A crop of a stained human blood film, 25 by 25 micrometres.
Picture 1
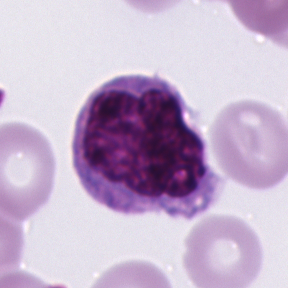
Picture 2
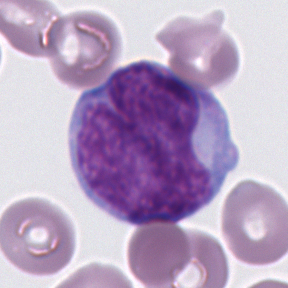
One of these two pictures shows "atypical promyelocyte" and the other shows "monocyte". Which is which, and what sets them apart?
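You've got the monocyte in picture 1 and the atypical promyelocyte in picture 2. The handiest thing to compare is how much of the cell the nucleus takes up: about 60% of the area in picture 1, about 80% in picture 2.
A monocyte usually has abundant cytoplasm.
The nucleus in picture 1 is folded and lobulated with a notch in its upper edge, and its dark purple, clumped chromatin has paler strands running through it, but no distinct nucleoli.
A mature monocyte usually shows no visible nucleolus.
Neither cell has granules you can pick out: no coarse coloured ones in picture 1, no distinct ones in picture 2, and picture 1 shows no clear vacuoles either.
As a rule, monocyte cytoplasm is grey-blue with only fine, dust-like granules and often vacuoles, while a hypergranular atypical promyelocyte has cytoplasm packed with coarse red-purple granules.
Both outlines are roughly round, though picture 1 is uneven along the lower right and picture 2 has a small rounded bulge off its right edge. The cell in picture 2 is about 15 micrometres across with a nucleus of about 14 by 12 micrometres, and red cells press on its upper right and lower edges.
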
